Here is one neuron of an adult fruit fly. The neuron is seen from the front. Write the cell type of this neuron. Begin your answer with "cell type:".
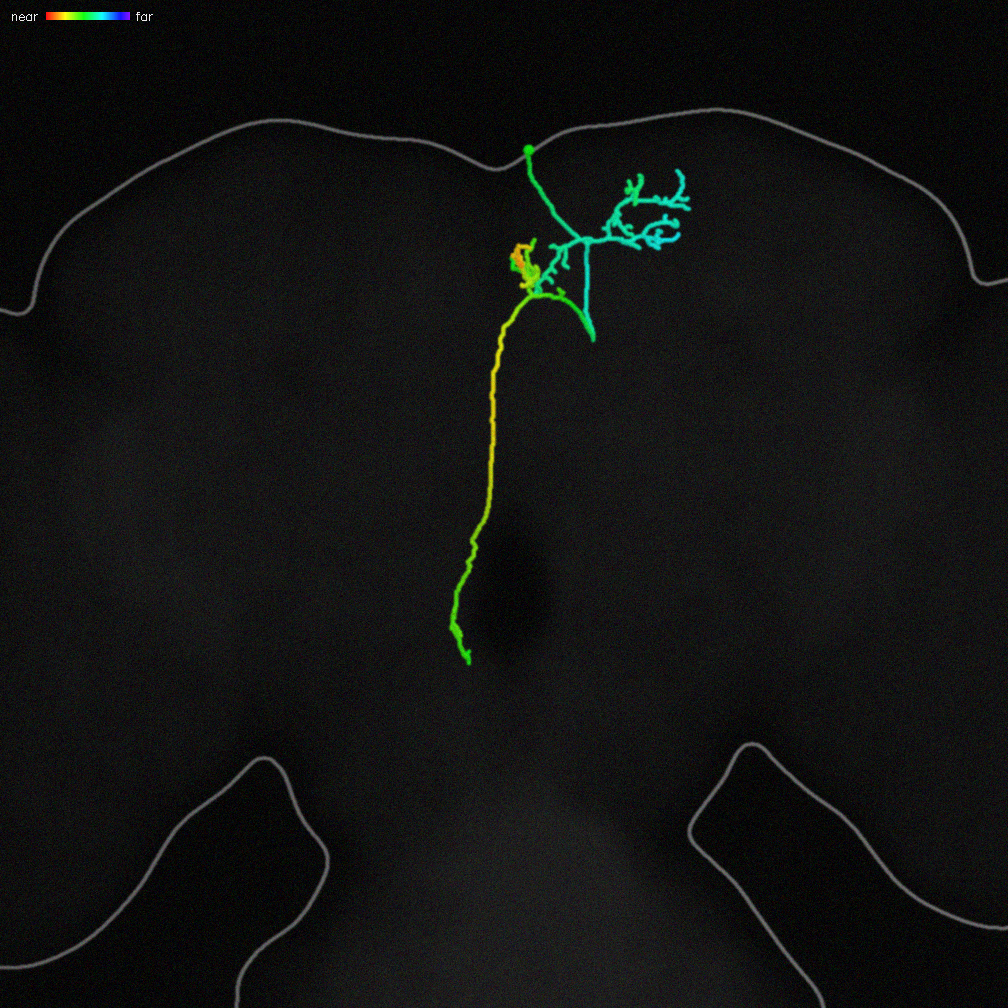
cell type: CB2993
